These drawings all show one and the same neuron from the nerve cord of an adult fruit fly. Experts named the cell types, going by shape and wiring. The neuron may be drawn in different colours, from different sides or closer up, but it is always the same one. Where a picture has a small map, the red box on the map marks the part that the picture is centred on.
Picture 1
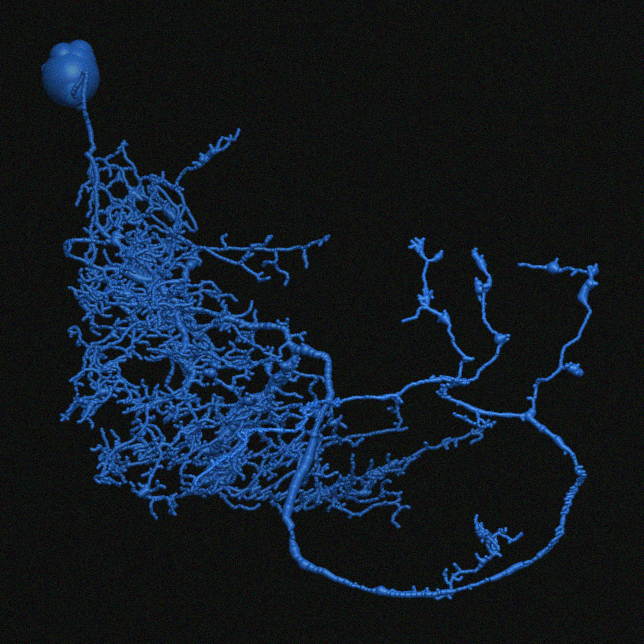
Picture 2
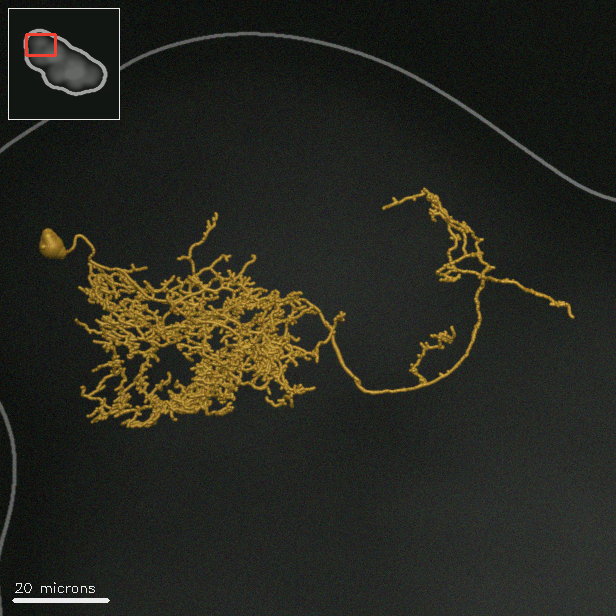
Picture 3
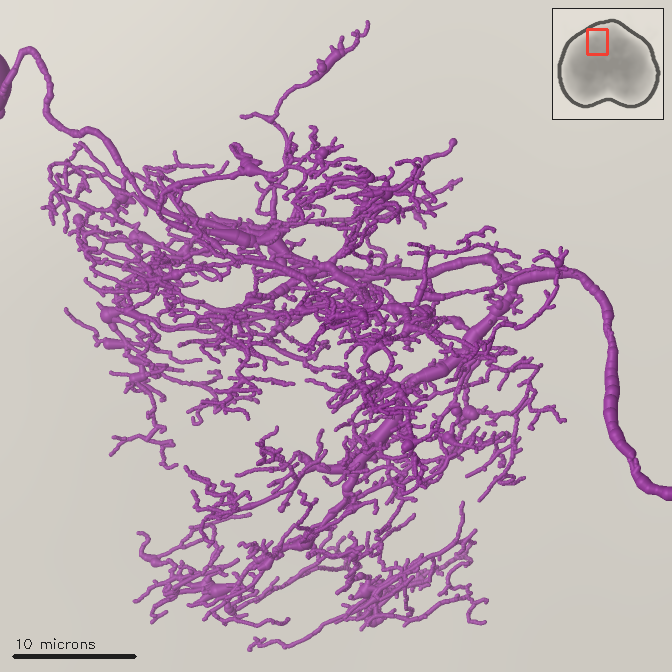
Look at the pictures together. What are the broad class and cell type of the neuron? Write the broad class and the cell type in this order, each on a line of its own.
nerve-cord intrinsic neuron
INXXX315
